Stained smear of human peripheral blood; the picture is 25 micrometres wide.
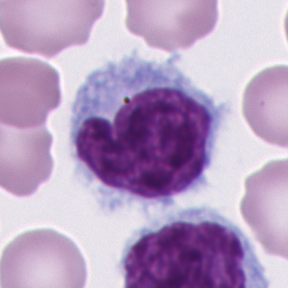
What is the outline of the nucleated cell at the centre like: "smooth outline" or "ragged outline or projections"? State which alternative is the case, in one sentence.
Projections, blebs or tags, or a frayed edge, mark the outline of the cell.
